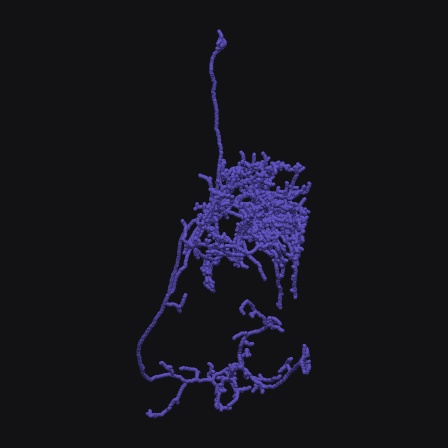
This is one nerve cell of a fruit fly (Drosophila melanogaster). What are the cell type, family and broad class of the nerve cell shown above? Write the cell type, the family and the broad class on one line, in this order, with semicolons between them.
IN05B016; hemilineage 05B; nerve-cord intrinsic neuron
